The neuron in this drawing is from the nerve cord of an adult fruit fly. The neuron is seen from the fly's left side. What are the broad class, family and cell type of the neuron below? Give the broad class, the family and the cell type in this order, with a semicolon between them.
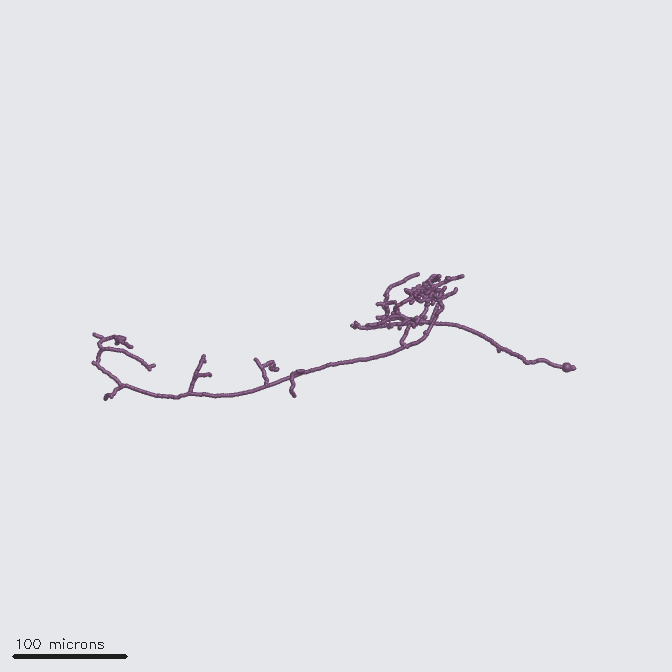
nerve-cord intrinsic neuron; hemilineage 05B; IN05B070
